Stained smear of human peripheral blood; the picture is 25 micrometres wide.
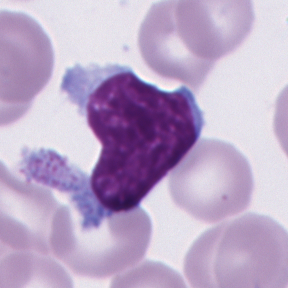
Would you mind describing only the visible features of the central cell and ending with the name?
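Beginning with the nucleus, no distinct nucleolus can be seen. Turning to the upper left, ragged, frayed extensions of pale cytoplasm project from the cell. At the lower left lies a patch of fine purple granules. As for vacuoles, none are seen in the cytoplasm. It is a typical lymphocyte.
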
